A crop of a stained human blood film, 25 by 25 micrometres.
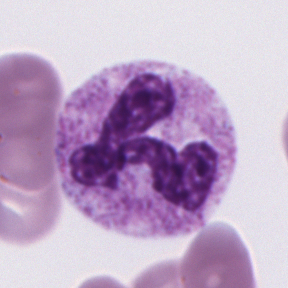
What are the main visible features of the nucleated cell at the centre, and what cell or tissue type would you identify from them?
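Look first at the outline: it is round, with a smooth edge. The chromatin is dark purple and coarsely clumped. Around it lies abundant cytoplasm, pale pinkish-lilac in colour. Fine lilac-pink granules are scattered densely all through that cytoplasm. The cell measures about 16 micrometres across. This is a segmented neutrophil.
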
